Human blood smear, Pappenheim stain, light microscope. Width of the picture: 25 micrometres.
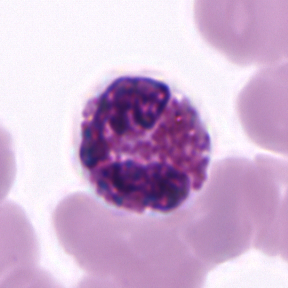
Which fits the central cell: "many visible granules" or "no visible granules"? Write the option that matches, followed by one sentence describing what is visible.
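Many visible granules. The cytoplasm is packed with coarse granules.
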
